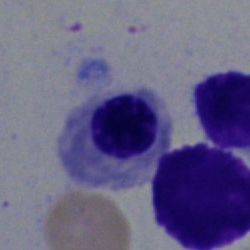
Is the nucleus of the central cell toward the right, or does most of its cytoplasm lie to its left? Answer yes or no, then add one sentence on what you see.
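Yes. The nucleus sits off-centre, towards the upper right of the cell.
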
